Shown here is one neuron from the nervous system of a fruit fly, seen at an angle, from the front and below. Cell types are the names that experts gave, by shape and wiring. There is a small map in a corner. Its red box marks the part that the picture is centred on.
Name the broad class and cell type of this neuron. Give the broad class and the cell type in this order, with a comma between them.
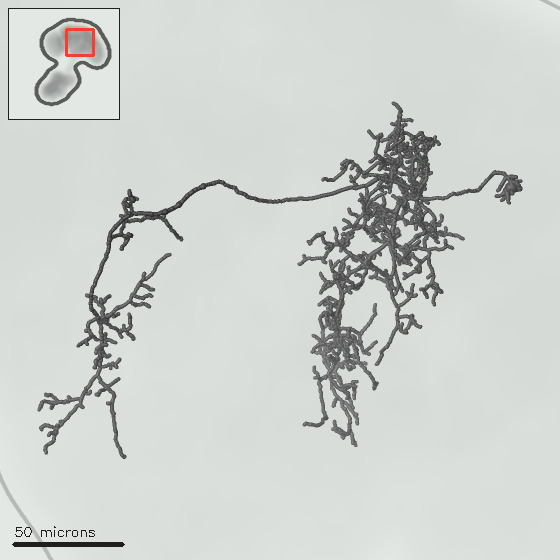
central-brain intrinsic neuron, LAL126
